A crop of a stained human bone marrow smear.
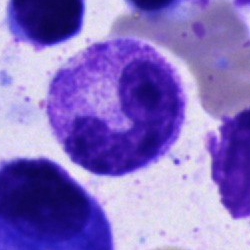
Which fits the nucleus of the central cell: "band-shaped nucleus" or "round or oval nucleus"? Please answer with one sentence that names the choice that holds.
The nucleus is a bent band and not a compact round or oval mass, and has no lobes.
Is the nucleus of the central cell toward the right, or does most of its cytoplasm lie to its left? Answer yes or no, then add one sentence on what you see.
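Yes. The cytoplasm is lilac-pink and fills the upper left of the cell.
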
